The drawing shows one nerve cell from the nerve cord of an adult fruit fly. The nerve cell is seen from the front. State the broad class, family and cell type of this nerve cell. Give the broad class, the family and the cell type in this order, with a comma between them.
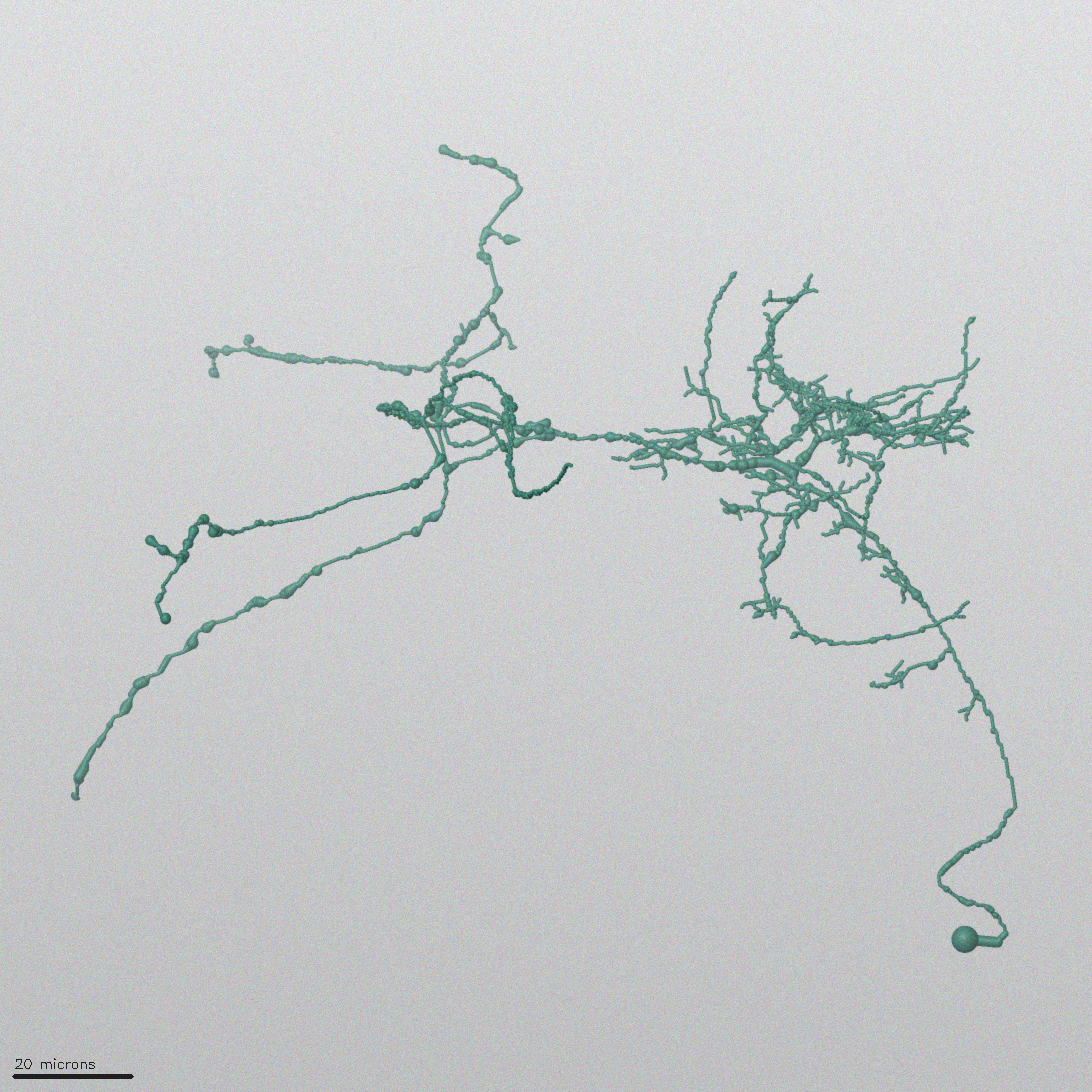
ascending neuron, hemilineage 07B, AN07B045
